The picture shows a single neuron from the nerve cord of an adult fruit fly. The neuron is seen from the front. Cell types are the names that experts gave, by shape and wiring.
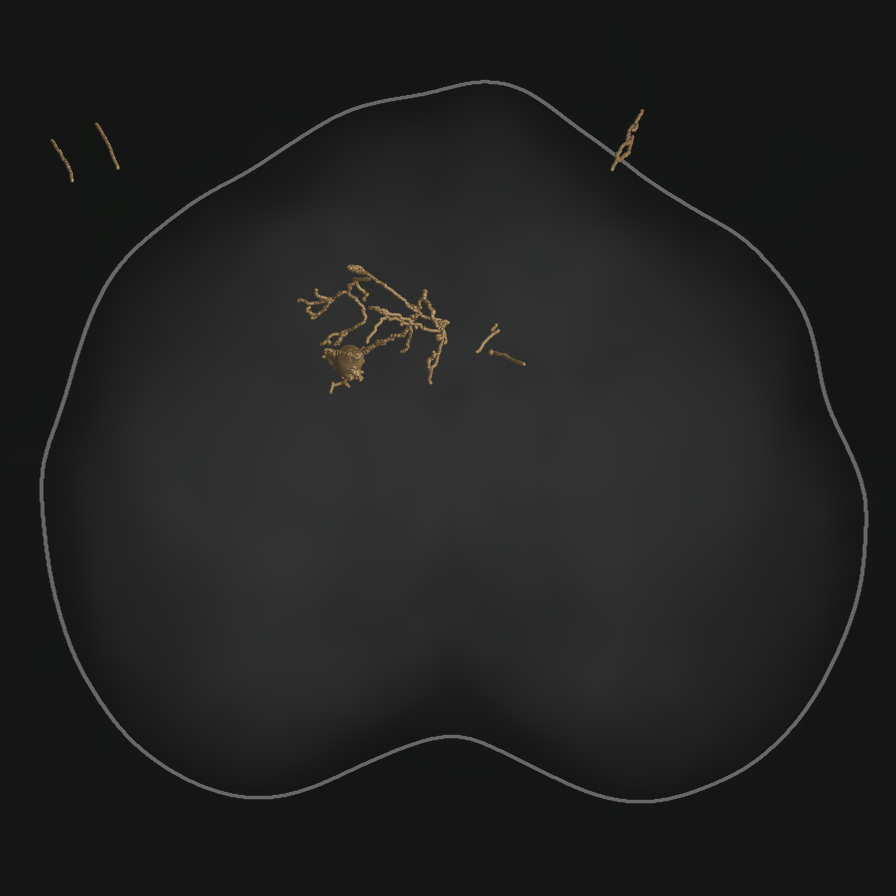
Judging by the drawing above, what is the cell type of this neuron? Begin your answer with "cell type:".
cell type: EAXXX079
